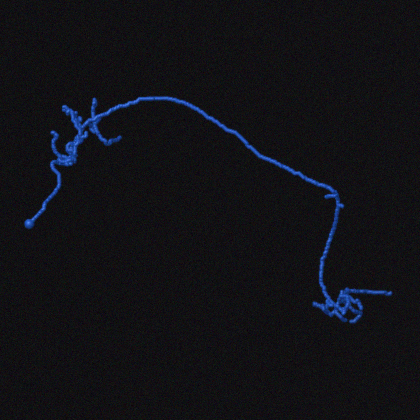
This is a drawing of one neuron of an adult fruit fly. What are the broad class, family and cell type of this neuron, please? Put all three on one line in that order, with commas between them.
central-brain intrinsic neuron, class Kenyon Cell, KCg-m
